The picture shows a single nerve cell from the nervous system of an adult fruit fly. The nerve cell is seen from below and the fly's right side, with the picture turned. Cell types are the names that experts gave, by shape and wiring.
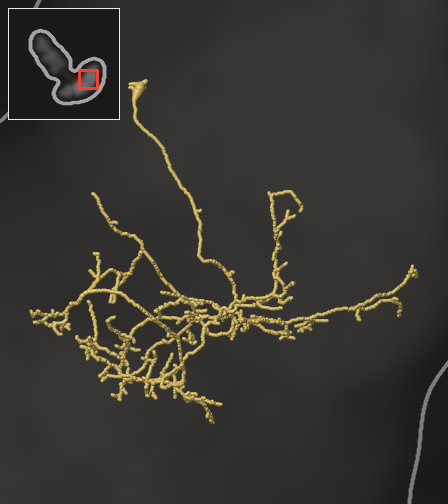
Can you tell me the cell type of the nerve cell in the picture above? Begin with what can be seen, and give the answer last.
It lies in the brain. The picture shows dozens of branch ends. It is a central-brain intrinsic neuron. Its cell type is LAL302m.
